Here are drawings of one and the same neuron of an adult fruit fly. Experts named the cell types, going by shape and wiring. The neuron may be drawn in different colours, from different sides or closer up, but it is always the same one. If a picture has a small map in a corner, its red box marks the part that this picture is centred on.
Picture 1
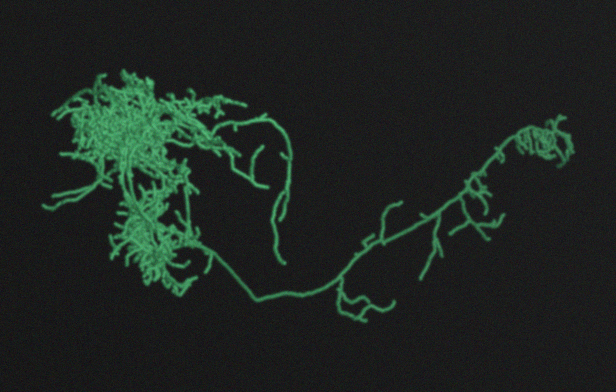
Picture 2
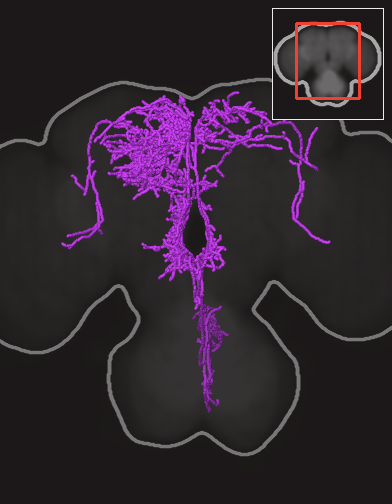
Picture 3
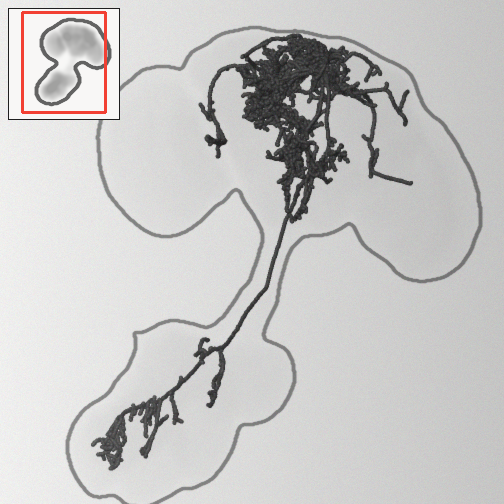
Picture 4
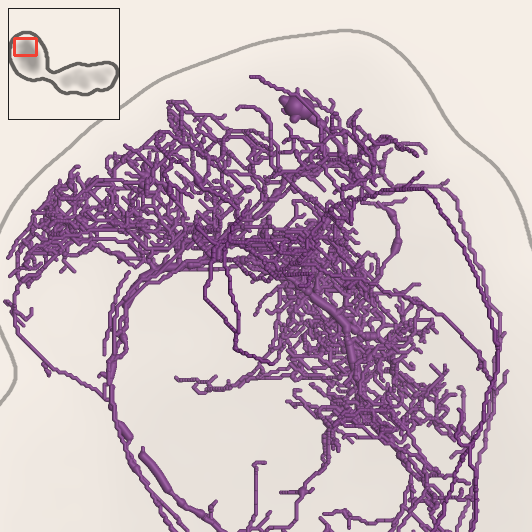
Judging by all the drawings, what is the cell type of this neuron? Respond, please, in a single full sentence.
It is DNpe053 that names the cell type of this neuron.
